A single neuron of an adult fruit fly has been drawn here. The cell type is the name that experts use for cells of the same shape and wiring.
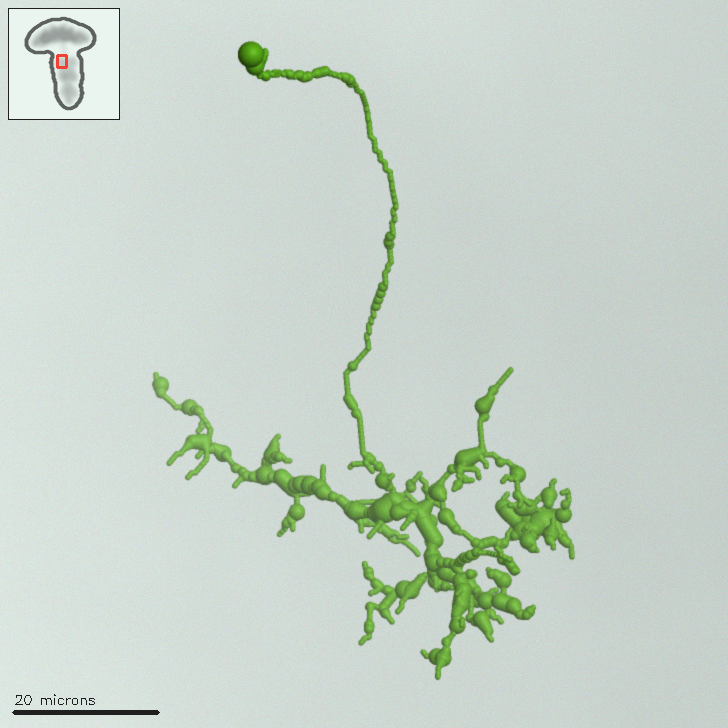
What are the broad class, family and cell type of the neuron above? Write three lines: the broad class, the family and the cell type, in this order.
nerve-cord intrinsic neuron
hemilineage 09A
IN09A052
